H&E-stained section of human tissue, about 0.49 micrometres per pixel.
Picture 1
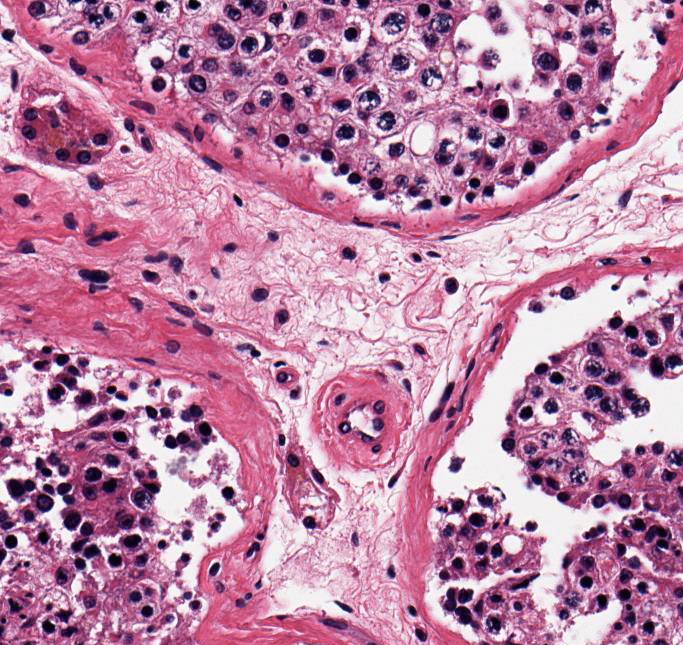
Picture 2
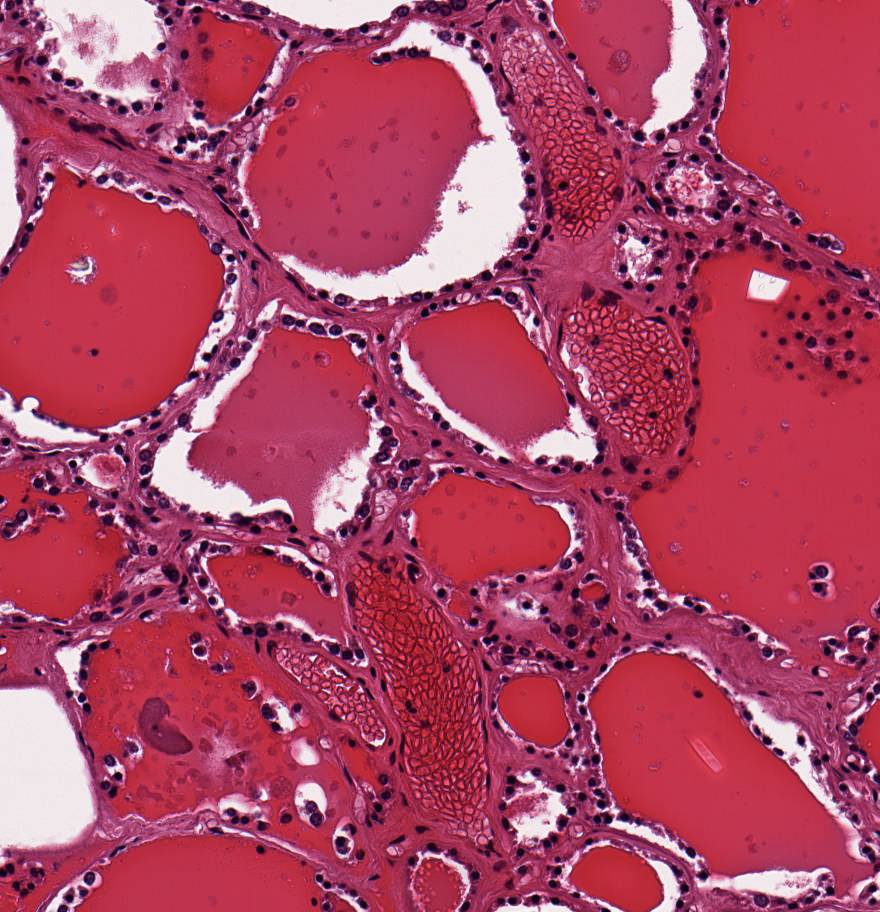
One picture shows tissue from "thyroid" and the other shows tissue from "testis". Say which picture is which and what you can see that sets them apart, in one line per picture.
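Picture 1 – testis. The tubules are filled with many layers of rounded cells with round dark nuclei, some of which are large with coarse clumped chromatin.
Picture 2 – thyroid. Each follicle is lined by a single layer of flattened to low cuboidal epithelial cells.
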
